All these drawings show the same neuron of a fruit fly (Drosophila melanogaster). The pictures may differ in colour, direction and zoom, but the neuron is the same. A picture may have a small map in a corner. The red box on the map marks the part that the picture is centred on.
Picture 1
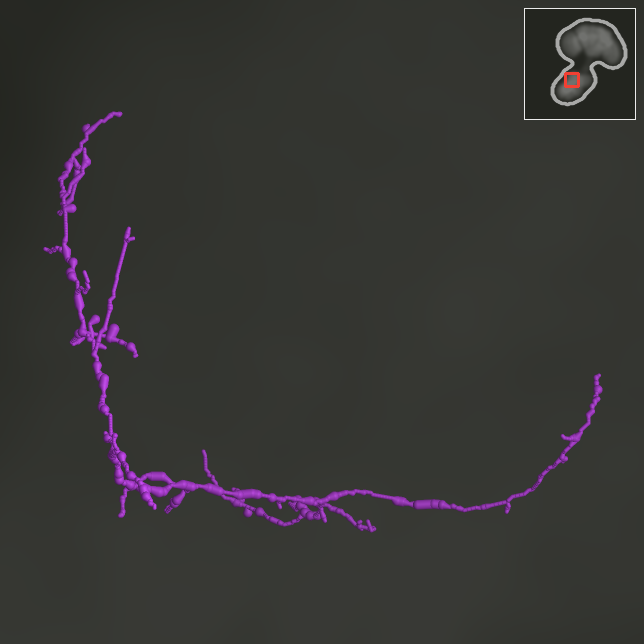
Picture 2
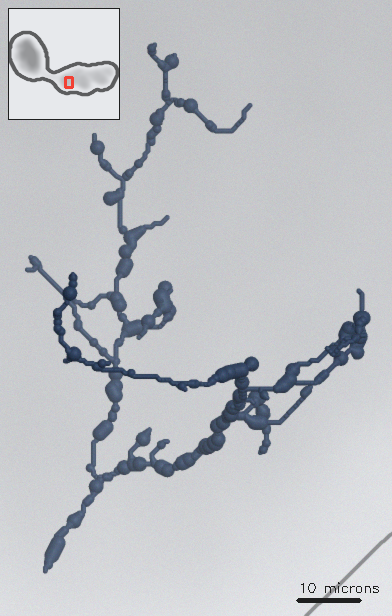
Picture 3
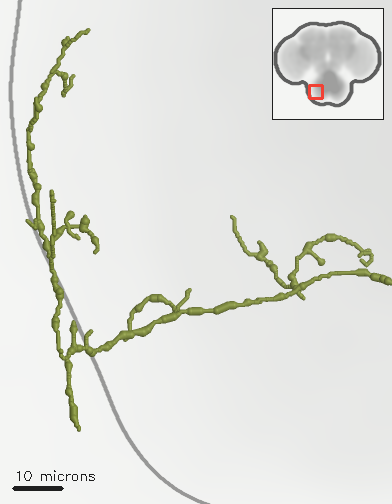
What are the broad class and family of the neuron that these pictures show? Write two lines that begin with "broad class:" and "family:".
broad class: sensory neuron entering the nerve cord
family: class mechanosensory proprioceptive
